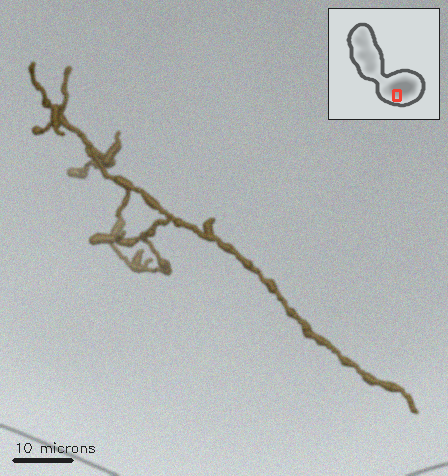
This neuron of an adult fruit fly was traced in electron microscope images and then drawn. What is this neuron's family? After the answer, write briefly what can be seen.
The name of its family is class mechanosensory. It is a sensory neuron entering the brain. The drawing shows no cell body. From left to right in the picture it spans about 70 microns.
